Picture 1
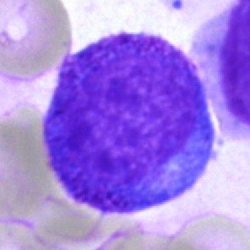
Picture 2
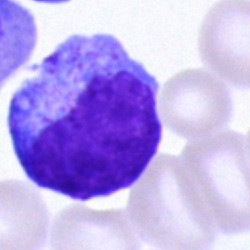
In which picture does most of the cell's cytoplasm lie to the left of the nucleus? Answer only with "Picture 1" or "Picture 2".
Picture 2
